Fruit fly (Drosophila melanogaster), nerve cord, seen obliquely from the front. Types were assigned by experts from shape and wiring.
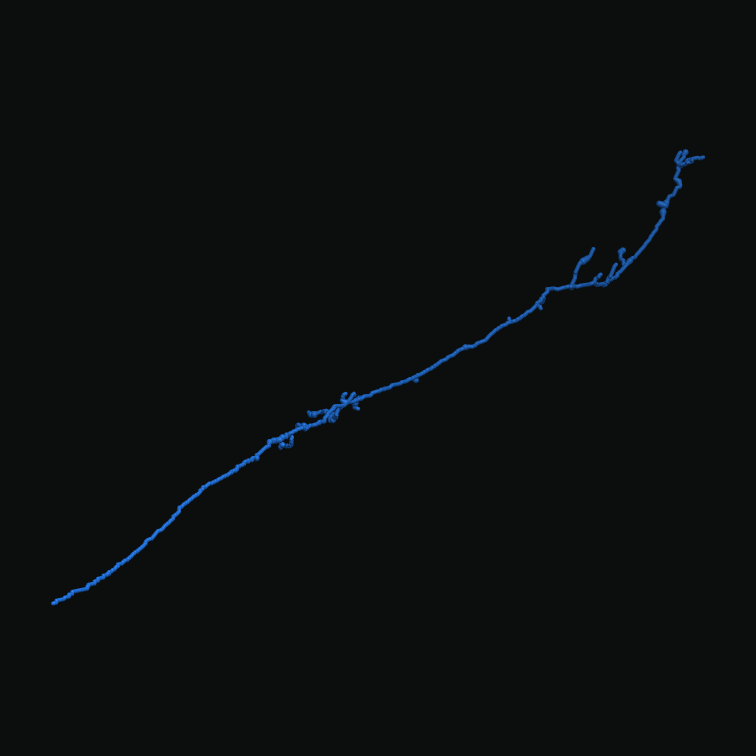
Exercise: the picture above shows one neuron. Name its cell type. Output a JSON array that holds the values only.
["DNg36_a"]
